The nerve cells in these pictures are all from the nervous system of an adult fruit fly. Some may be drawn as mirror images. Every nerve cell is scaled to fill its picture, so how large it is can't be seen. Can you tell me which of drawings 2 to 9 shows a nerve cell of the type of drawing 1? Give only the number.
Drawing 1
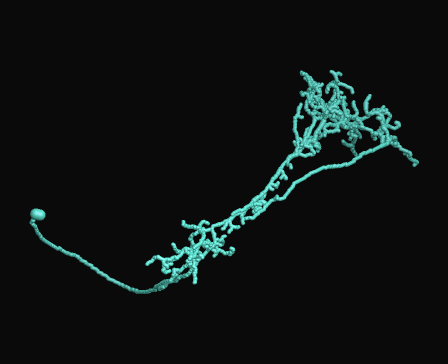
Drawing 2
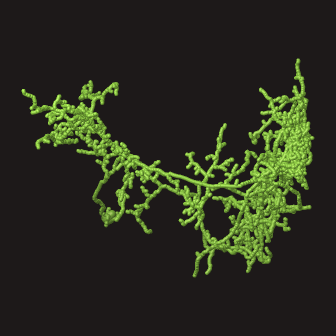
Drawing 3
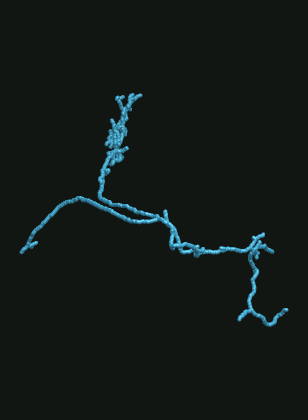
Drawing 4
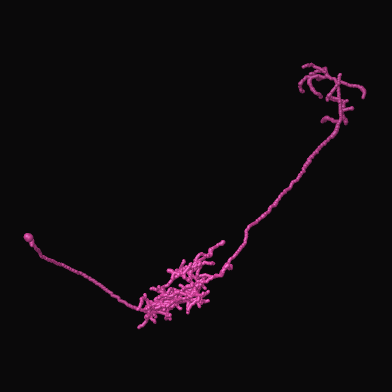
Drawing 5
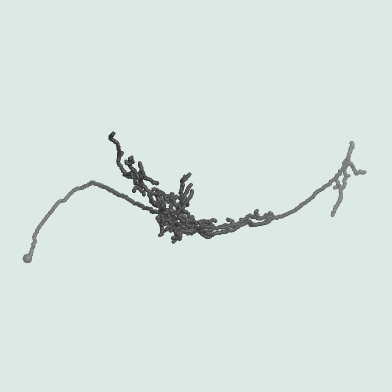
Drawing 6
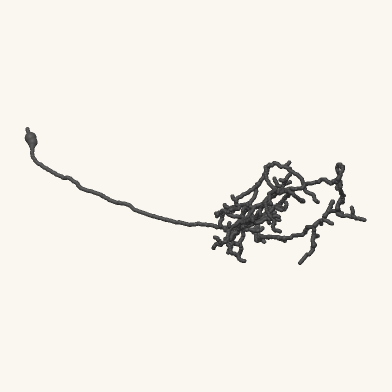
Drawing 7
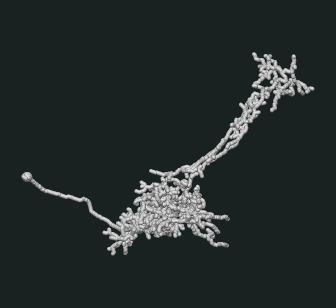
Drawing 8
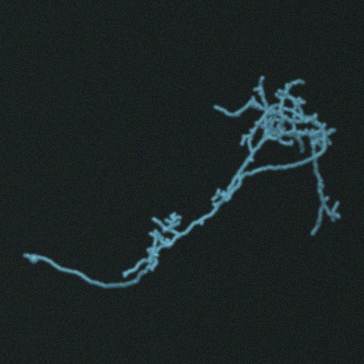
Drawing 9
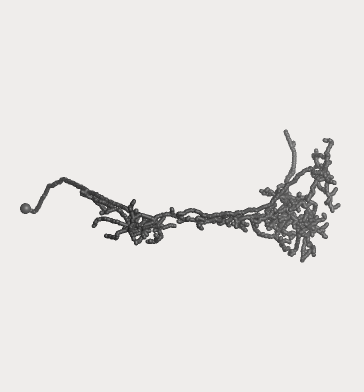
9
